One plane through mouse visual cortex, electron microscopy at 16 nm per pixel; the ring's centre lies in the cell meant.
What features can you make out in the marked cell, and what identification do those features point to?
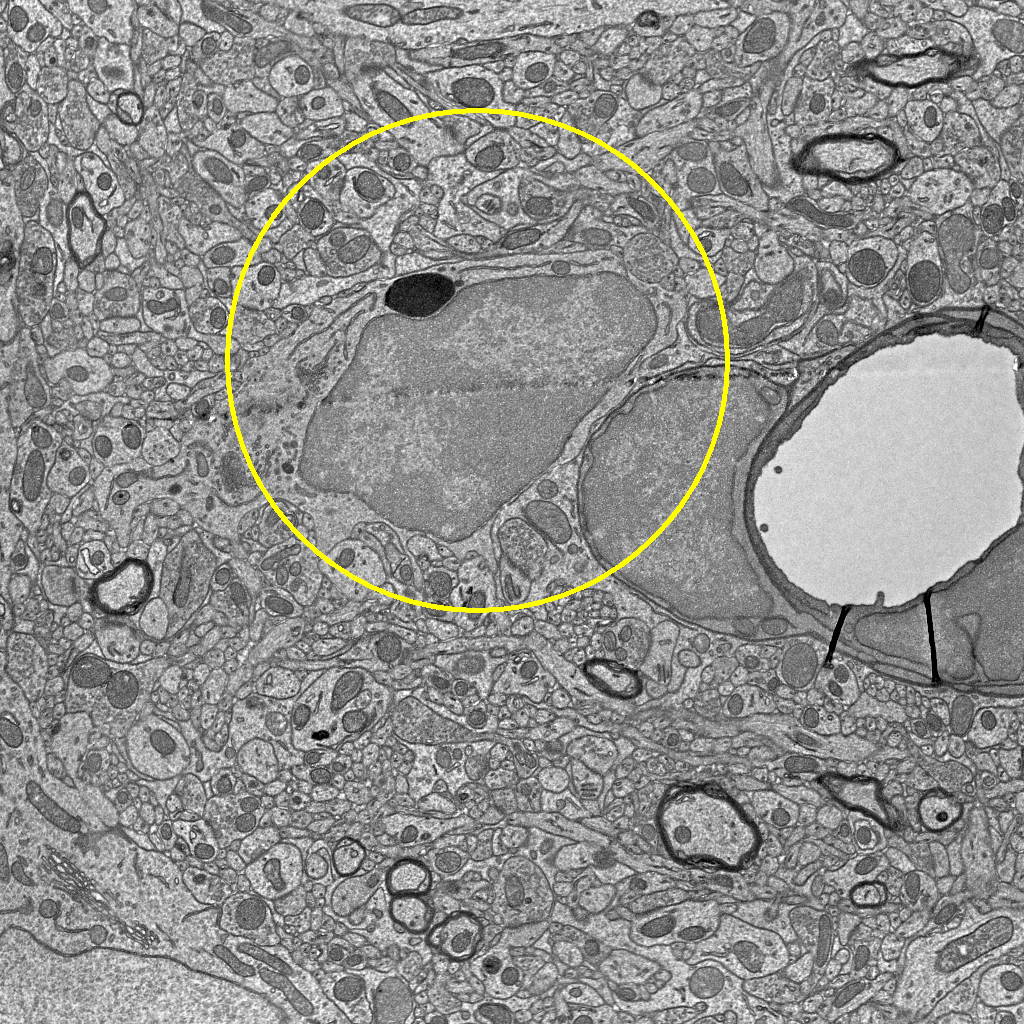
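The nucleus has an irregular, angular outline with pointed corners. Its chromatin is finely granular and fairly even, without large dark clumps. No distinct nucleolus is visible. Another large nucleus lies nearby at lower right, beside a blood vessel. It is a microglial cell.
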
